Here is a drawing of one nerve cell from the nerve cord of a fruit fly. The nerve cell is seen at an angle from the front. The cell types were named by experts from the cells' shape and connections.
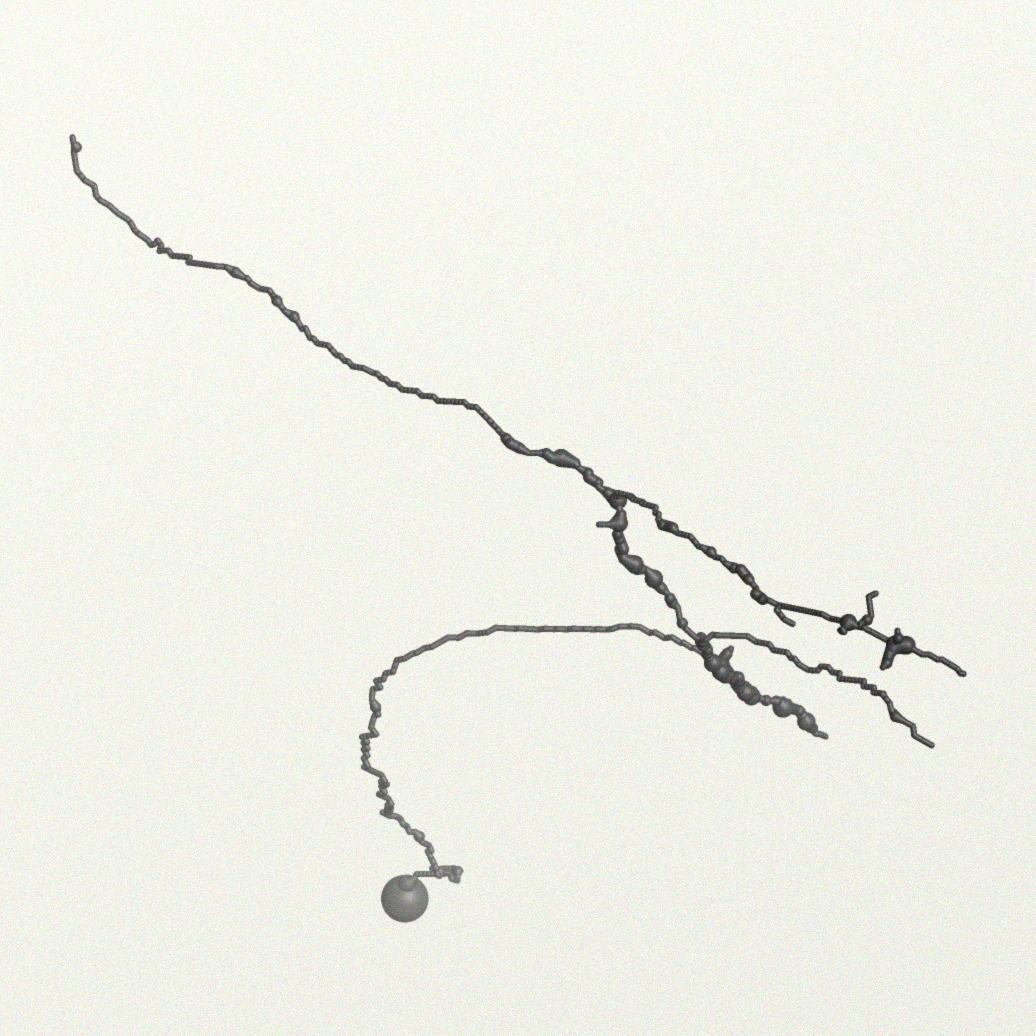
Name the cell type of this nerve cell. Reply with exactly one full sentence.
As for cell type, this nerve cell is IN21A063.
